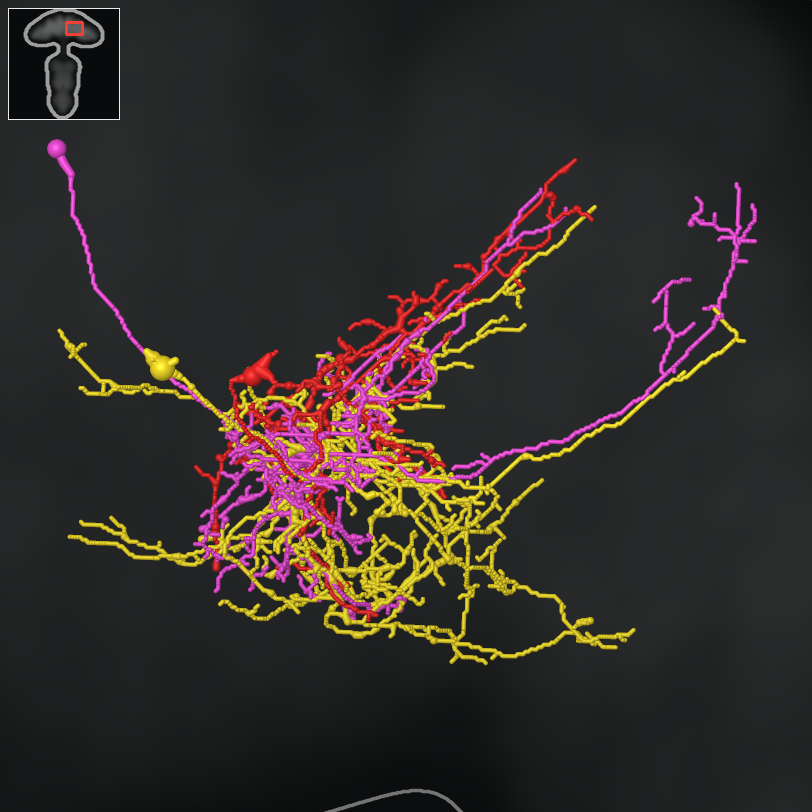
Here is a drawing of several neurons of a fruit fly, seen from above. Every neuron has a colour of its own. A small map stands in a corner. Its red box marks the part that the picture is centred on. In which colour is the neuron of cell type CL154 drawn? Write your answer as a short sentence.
The colour is magenta.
